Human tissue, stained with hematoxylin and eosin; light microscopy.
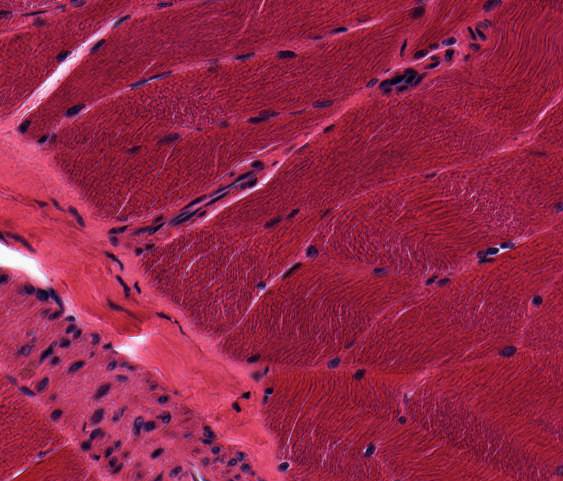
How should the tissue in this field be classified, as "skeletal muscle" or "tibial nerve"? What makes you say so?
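The tissue is skeletal muscle.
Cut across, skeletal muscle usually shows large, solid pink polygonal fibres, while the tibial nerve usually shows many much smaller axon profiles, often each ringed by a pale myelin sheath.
Here the muscle fibre cytoplasm stains a deep red, in keeping with solid muscle fibres. The fibre nuclei are dark and elongated and lie at the edges of the fibres, several in a row along a single fibre.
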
